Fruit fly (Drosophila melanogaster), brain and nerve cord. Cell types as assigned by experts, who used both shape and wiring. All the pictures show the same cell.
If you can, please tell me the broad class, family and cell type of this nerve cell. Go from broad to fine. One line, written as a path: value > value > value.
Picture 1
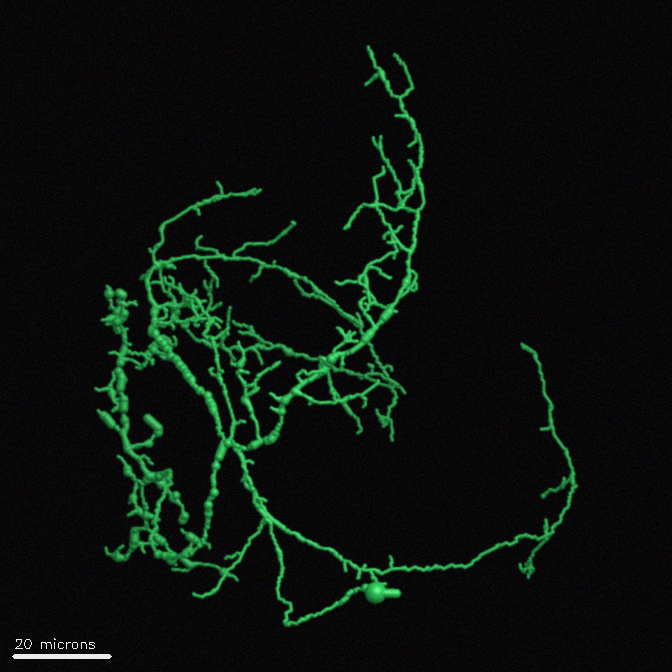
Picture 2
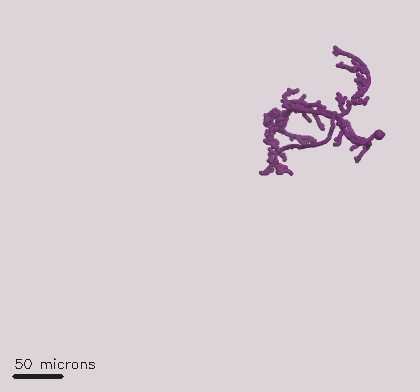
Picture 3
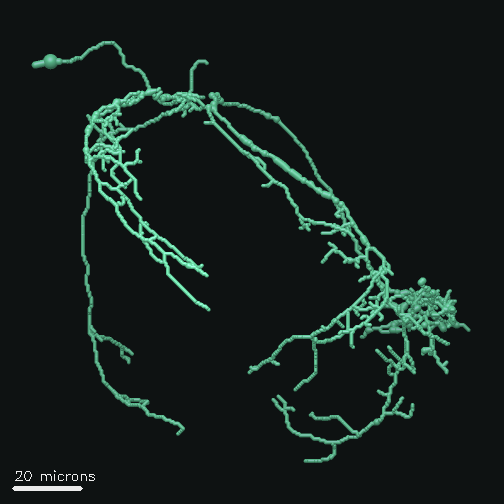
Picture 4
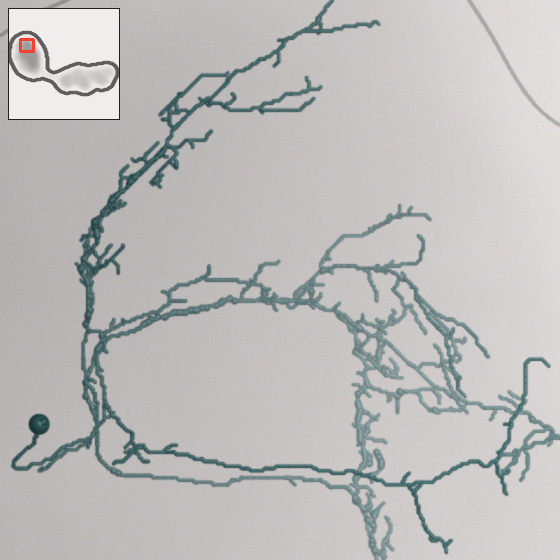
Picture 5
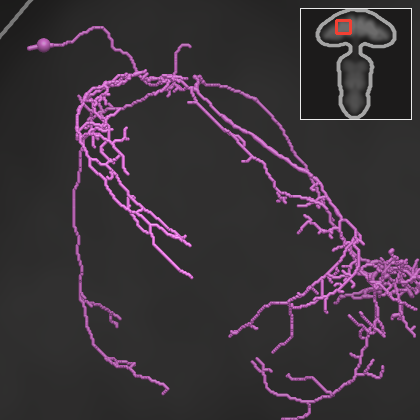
central-brain intrinsic neuron > hemilineage SLPa&l1_anterior > CL085_b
